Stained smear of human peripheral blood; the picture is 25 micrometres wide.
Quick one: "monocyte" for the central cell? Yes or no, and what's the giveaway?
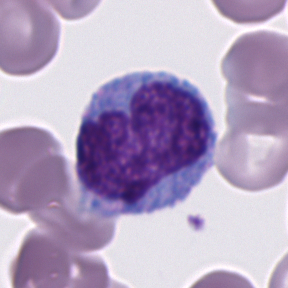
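Outline: the cell is roughly round.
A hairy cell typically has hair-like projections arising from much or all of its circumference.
A roughly round outline sits less easily with that, so this feature speaks against hairy cell. Nucleolus: no distinct nucleolus can be seen.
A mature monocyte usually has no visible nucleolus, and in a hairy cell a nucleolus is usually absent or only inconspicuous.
This feature therefore fits both names. Granules: the cytoplasm holds no coarse coloured granules.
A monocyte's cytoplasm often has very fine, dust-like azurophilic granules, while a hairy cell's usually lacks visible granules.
The absence of coarse granules is compatible with both. The nucleus fills about 70% of the cell's area. Verdict: the name monocyte fits.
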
